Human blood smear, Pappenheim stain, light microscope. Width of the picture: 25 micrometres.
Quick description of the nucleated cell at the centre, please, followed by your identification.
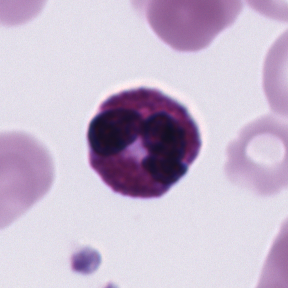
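First, the outline: the cell is round. Next, the nucleus, which is split into lobes lying on the left and right sides of the cell, their chromatin dark purple and dense. Last, the granules, which do not hide the outline of those lobes. The cell is an eosinophil.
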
